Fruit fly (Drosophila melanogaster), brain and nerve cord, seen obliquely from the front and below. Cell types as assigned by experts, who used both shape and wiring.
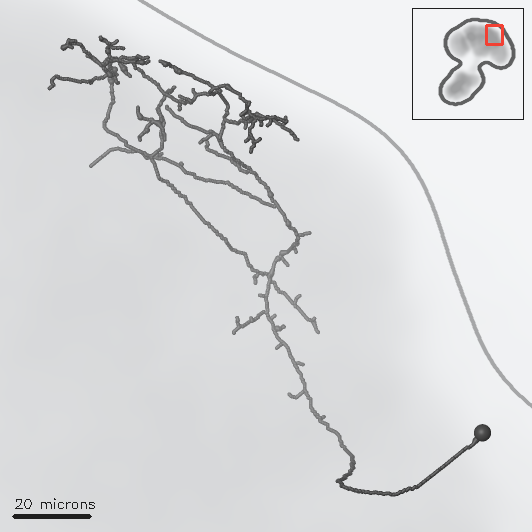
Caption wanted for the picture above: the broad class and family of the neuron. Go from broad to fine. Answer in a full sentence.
A central-brain intrinsic neuron of hemilineage LHa3.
